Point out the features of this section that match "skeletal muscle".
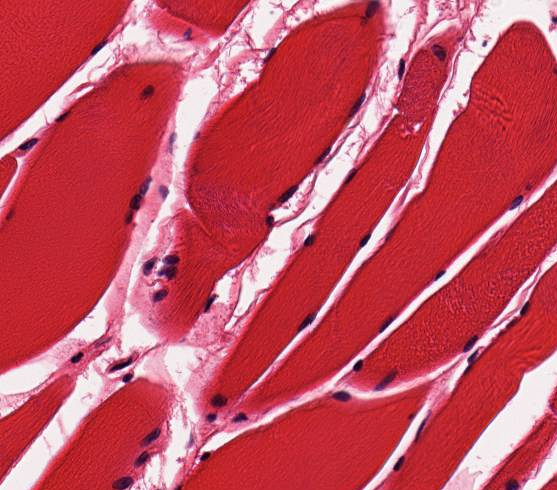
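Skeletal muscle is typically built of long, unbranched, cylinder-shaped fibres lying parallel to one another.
Fibres here run as separate unbranched bands; this fits.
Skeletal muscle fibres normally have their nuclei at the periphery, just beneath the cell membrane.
Nuclei here are dark, flattened and at the fibre edges; this fits too. Cytoplasm stains a deep, even red. A small cluster of several nuclei lies in connective tissue left of centre.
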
